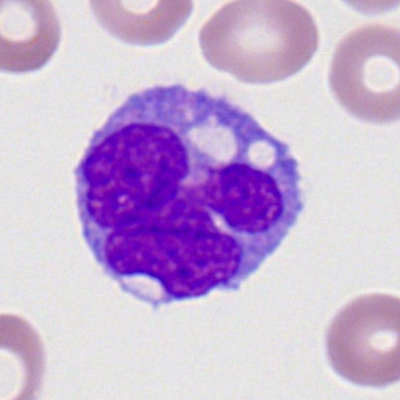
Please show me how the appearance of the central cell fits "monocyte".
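Going over this monocyte, I find its outline roughly round. Its cytoplasm looks pale greyish blue to me. Several clear round vacuoles lie within that cytoplasm. At the edge, the cell is slightly ragged, with fine bumps.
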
